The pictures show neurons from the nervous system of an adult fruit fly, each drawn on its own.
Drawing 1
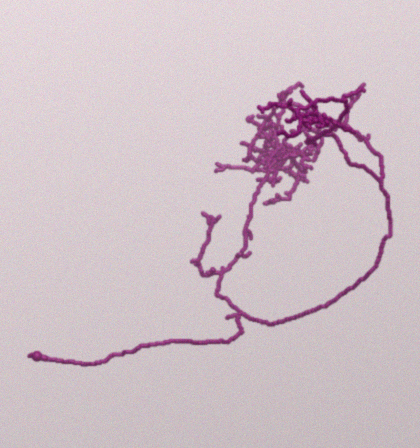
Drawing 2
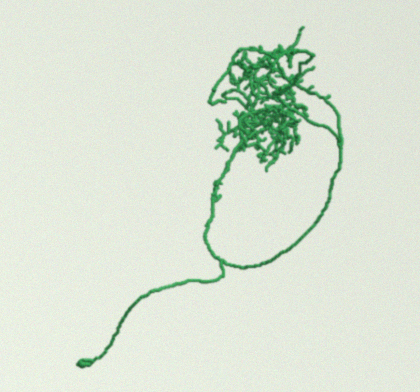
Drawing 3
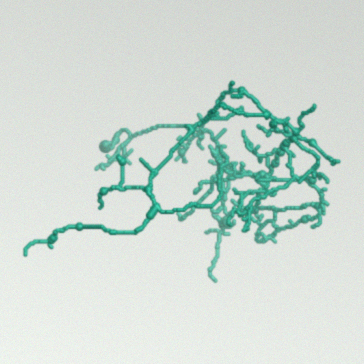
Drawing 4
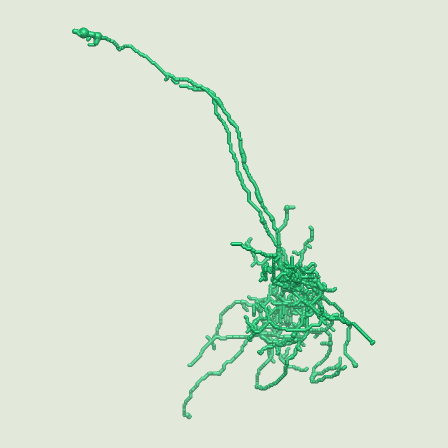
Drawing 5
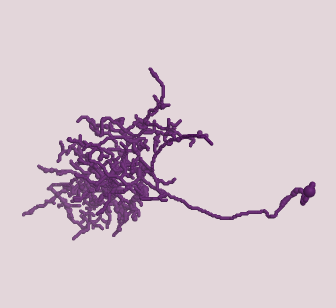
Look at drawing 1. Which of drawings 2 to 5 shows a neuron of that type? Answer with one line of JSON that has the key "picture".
{"picture": 2}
